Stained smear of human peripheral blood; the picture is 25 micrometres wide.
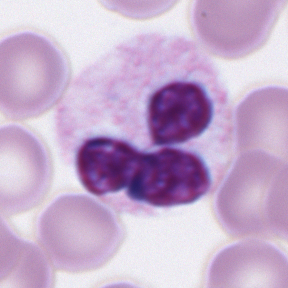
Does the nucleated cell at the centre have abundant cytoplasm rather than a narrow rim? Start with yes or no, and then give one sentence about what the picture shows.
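Yes. Abundant pale pinkish cytoplasm surrounds the nuclear lobes.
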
